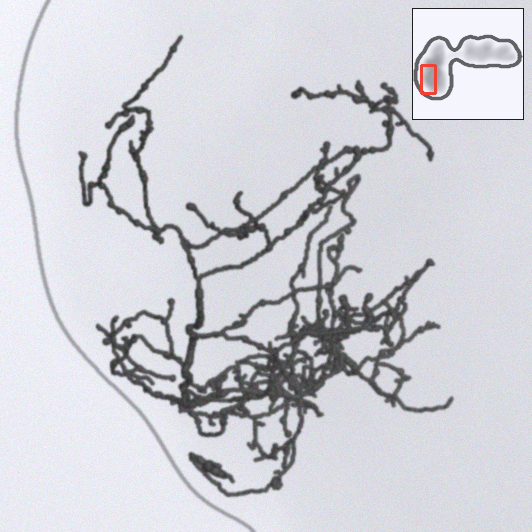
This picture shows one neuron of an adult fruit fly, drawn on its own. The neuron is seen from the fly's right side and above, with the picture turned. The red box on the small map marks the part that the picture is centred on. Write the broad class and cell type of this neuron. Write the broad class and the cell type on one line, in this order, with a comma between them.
central-brain intrinsic neuron, SIP132m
